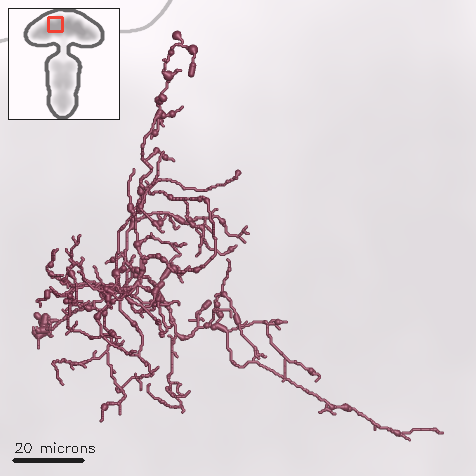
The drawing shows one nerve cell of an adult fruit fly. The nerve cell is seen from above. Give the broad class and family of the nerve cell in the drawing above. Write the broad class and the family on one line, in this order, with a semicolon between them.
central-brain intrinsic neuron; hemilineage WEDa1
